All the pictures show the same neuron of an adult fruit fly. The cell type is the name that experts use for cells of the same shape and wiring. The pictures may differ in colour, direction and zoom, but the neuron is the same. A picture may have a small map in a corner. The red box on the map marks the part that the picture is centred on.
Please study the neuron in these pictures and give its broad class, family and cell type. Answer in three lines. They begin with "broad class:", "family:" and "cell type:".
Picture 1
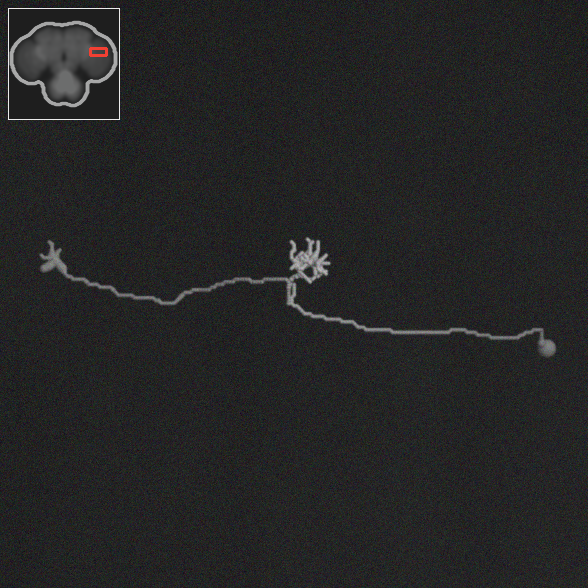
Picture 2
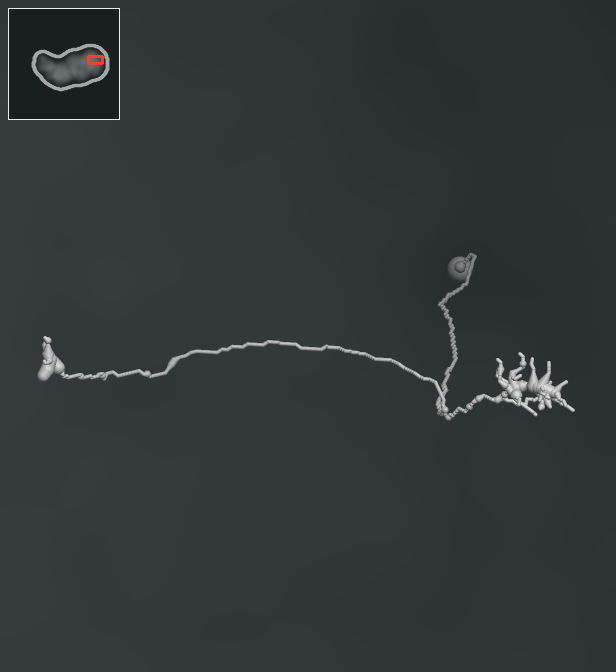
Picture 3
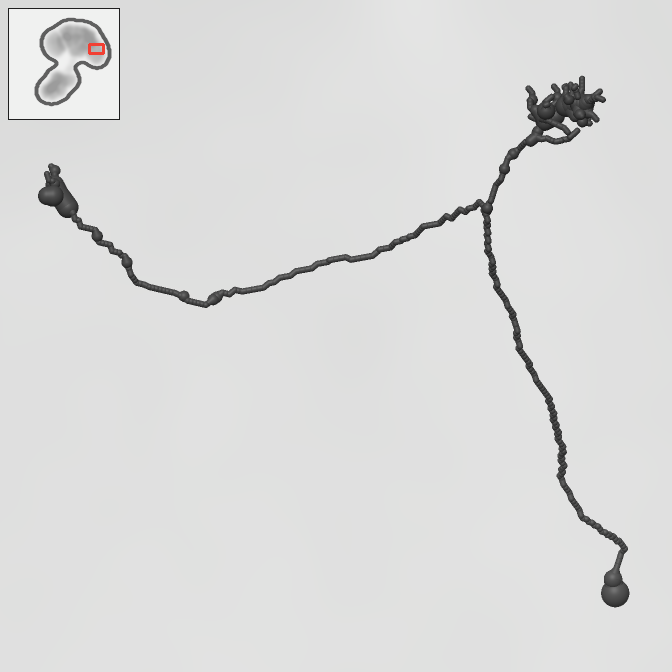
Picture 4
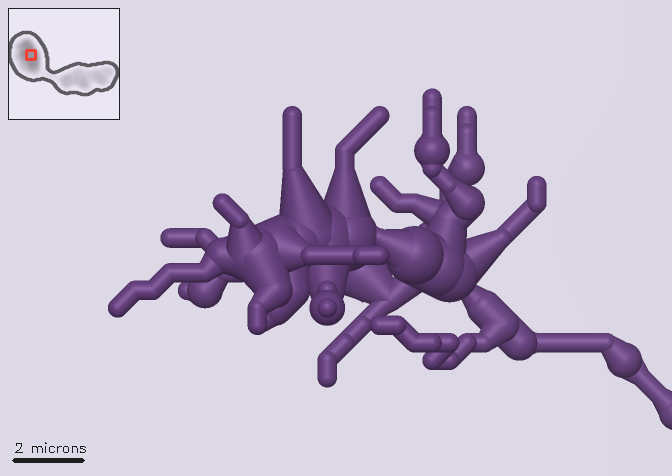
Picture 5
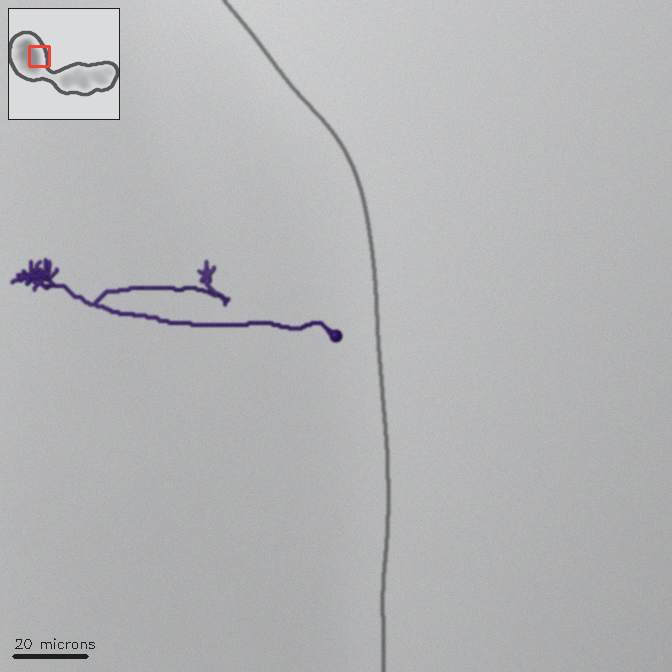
broad class: optic-lobe intrinsic neuron
family: T
cell type: T3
